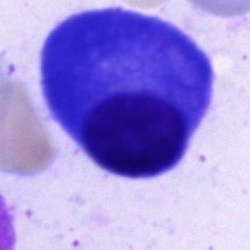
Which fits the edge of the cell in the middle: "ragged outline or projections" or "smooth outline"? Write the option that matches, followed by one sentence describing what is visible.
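Smooth outline. The cell outline is smooth and rounded, without surface projections.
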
